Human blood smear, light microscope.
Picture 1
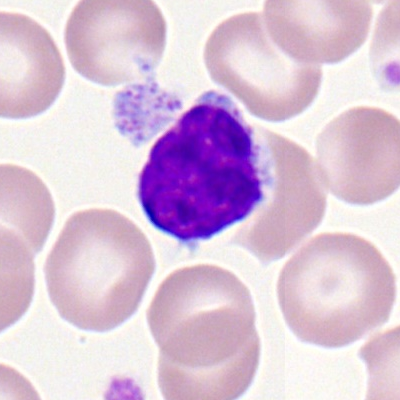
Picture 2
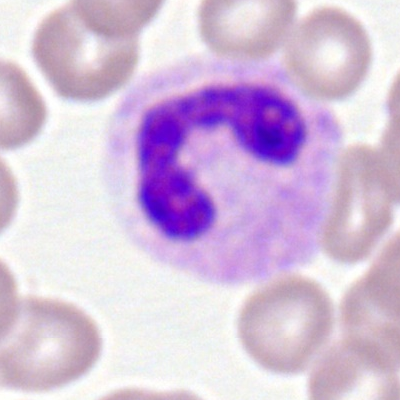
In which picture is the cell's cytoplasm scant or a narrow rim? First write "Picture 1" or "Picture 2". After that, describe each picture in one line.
Picture 1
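Picture 1: The cytoplasm is only a thin rim around the nucleus.
Picture 2: The cytoplasm is abundant and pale pinkish-lilac.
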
